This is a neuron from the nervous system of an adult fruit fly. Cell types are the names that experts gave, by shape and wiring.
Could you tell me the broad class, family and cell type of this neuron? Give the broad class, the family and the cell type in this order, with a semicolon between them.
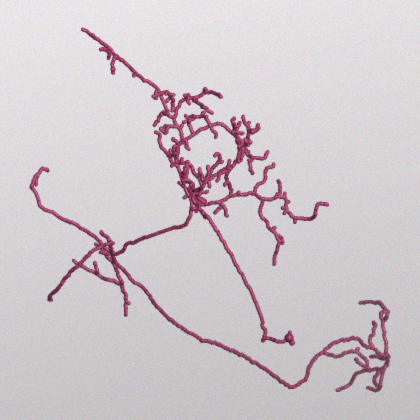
ascending neuron; hemilineage 07B; AN07B042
